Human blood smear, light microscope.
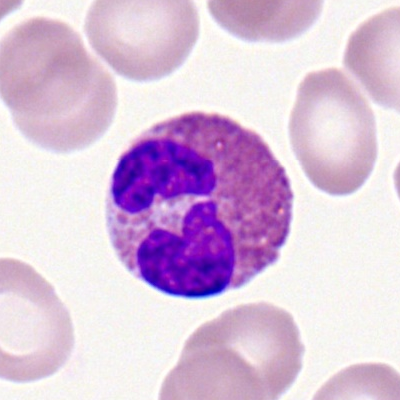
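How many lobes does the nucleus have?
Two: one at the upper left, one at the bottom of the cell.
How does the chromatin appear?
Dark purple and coarsely clumped.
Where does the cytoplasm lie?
It is plentiful and fills most of the right half.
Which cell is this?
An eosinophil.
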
